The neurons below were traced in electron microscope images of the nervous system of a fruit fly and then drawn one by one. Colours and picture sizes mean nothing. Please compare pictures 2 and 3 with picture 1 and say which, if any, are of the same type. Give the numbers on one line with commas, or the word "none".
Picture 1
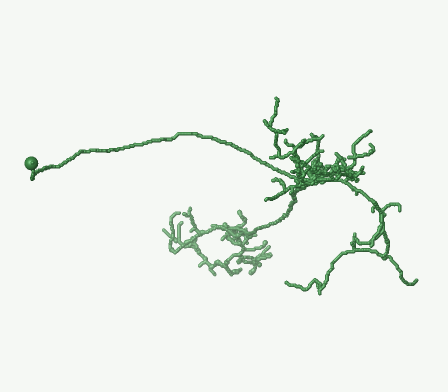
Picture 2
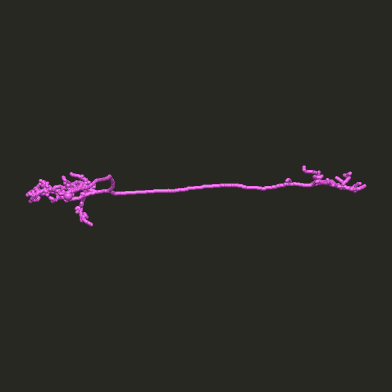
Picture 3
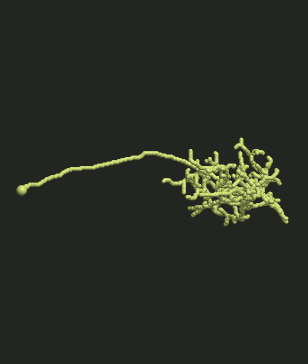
2, 3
